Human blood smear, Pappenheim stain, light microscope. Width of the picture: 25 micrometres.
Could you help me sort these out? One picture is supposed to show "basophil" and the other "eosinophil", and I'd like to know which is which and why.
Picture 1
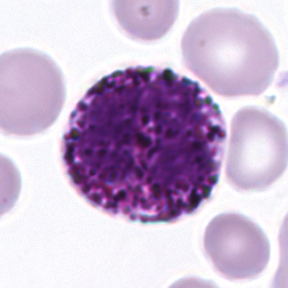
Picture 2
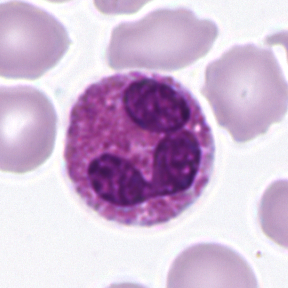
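Picture 1: basophil. Picture 2: eosinophil. Picture 1: cell about 14 micrometres across, packed with coarse dark purple-black granules of noticeably varying size, reaching right to the cell edge. Granules overlie the nucleus; its shape cannot be made out.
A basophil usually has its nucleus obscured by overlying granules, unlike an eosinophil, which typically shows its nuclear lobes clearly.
Picture 2: cell about 13 micrometres across, round with a smooth outline. Cytoplasm plentiful and pinkish-purple, filled with pink to reddish granules. Chromatin dark purple, coarsely clumped. Granule colour differs: purple-black in picture 1, pink to reddish in picture 2.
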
